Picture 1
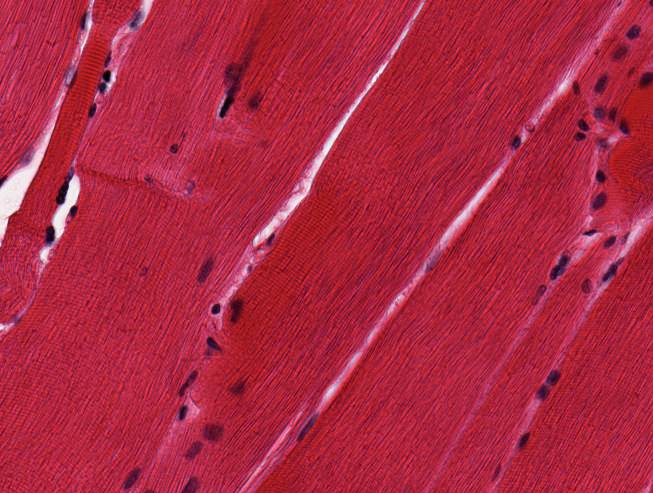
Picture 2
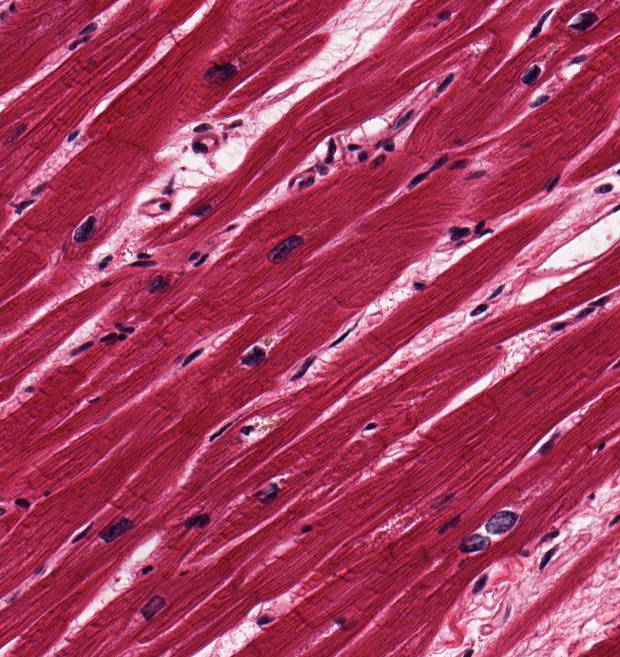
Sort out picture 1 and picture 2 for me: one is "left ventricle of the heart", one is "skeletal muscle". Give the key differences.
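Picture 1 shows skeletal muscle, and picture 2 shows the left ventricle of the heart. Its fibres are unbranched, of fairly even width, with fine regular cross-striations. Their nuclei are flattened, elongated and lie at the fibre edges. In the left ventricle, long fibres run in parallel diagonally from lower left to upper right, and several branch and join neighbouring fibres. Its nuclei lie centrally within the fibres.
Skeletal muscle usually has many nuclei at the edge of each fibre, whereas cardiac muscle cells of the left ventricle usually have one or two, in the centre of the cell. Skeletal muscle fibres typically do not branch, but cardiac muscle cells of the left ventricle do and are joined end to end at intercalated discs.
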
